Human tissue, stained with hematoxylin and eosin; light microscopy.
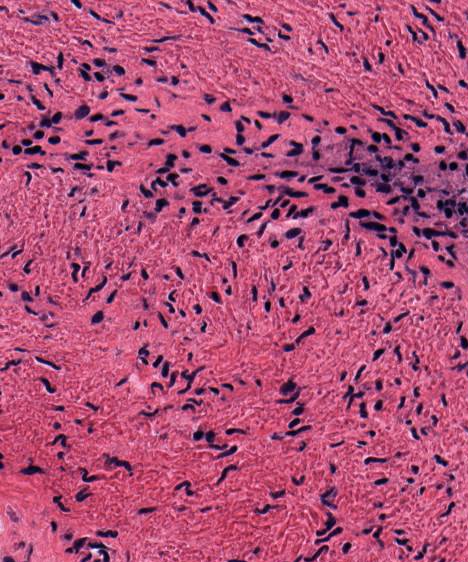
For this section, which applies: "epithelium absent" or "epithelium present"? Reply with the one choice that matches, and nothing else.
Epithelium absent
